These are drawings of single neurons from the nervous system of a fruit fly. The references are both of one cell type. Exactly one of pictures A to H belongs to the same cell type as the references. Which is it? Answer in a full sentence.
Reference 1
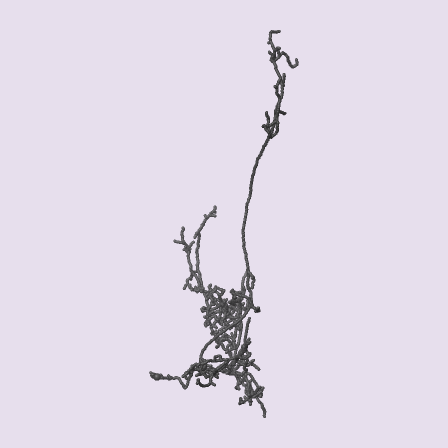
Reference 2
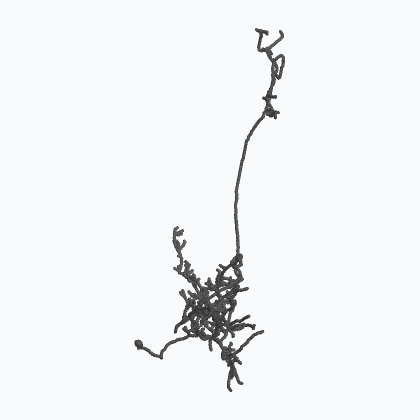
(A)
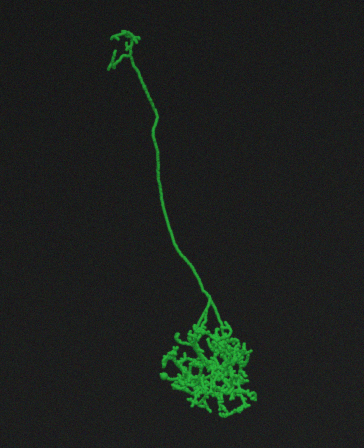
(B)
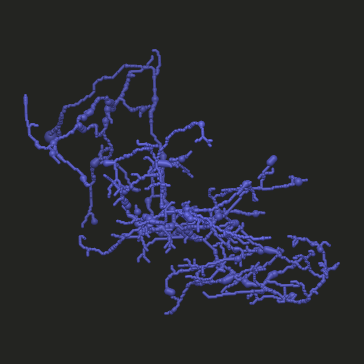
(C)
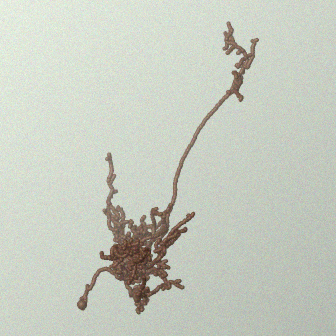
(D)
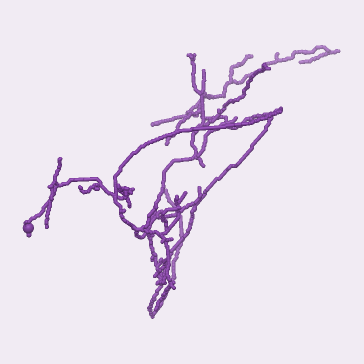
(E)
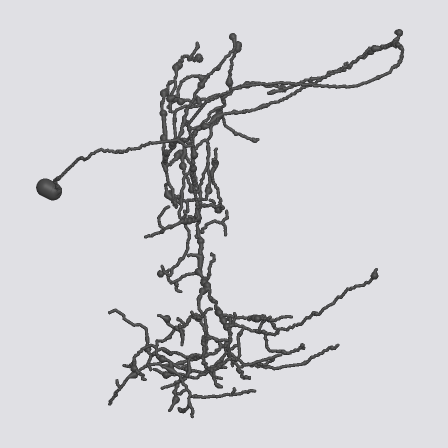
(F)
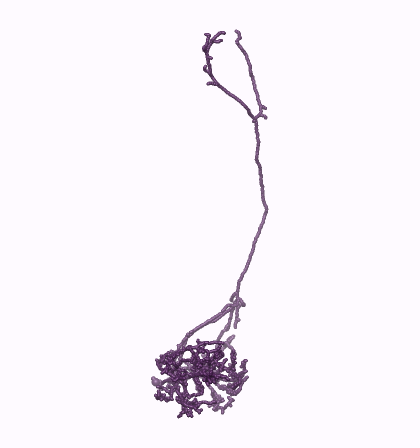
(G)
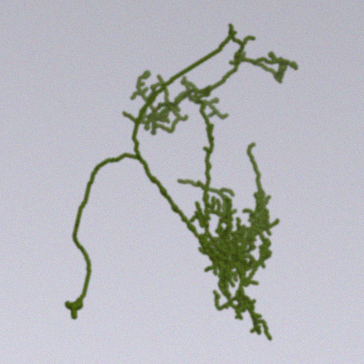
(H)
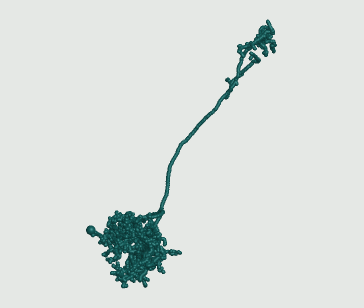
Picture C shows a neuron of the same cell type.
